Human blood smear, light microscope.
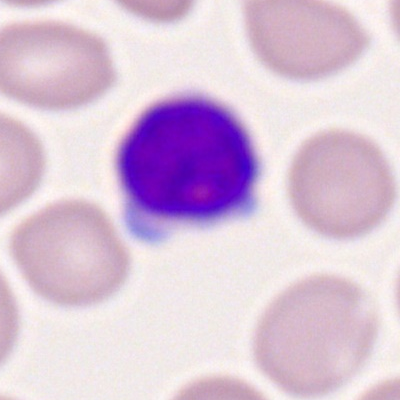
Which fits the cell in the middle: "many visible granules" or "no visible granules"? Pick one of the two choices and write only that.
No visible granules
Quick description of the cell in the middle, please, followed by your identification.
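Here the nucleus takes up nearly the whole cell, with dense chromatin staining dark purple. Only a scant rim of pale blue cytoplasm shows, mostly at the lower left edge. There's a small pinkish-red spot in the lower part of the nucleus. It's a lymphocyte.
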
